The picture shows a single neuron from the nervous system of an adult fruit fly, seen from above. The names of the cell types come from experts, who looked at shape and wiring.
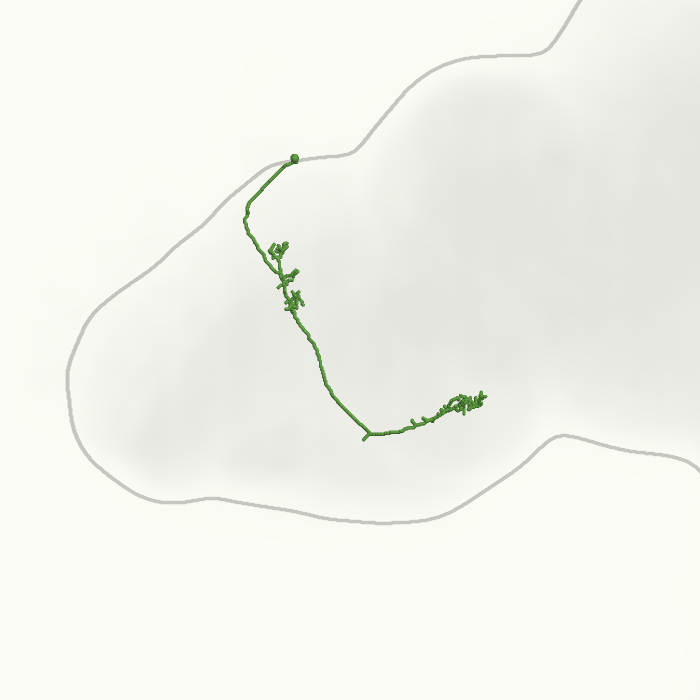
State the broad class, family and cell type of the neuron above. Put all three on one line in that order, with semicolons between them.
optic-lobe intrinsic neuron; Tm; Tm5Y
